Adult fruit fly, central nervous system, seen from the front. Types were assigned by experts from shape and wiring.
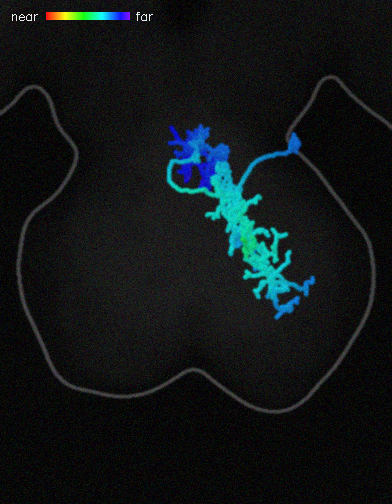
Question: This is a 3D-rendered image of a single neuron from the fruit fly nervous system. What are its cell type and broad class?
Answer: INXXX220; nerve-cord intrinsic neuron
